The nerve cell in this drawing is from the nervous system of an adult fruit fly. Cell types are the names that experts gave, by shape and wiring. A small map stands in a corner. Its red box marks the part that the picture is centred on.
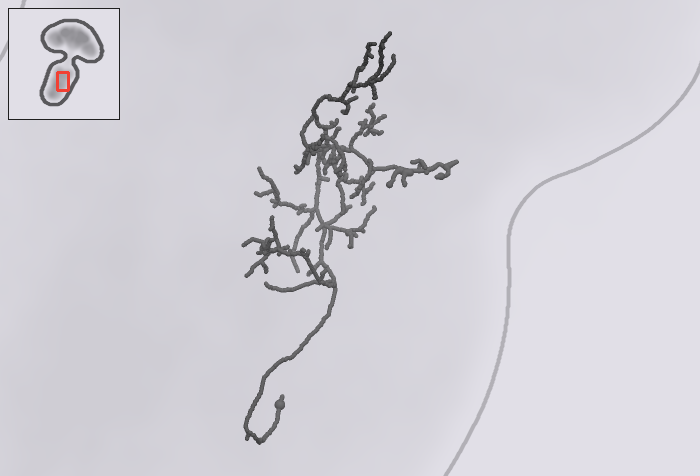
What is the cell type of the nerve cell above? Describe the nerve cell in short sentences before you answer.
It lies in the nerve cord. Its cell body lies at the bottom of the picture. Dozens of branch ends can be seen. It is a nerve-cord intrinsic neuron. It is of cell type IN03B061.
